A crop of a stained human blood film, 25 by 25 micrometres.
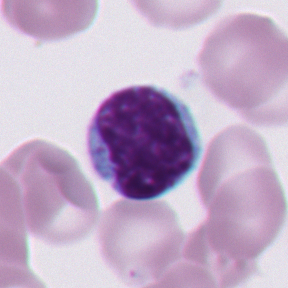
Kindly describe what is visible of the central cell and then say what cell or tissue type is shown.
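Start with the outline, which is round and smooth. Around the nucleus the cytoplasm makes only a scant rim, and it is pale blue. Search the nucleus and you will see no nucleoli. What you have here is a typical lymphocyte.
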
